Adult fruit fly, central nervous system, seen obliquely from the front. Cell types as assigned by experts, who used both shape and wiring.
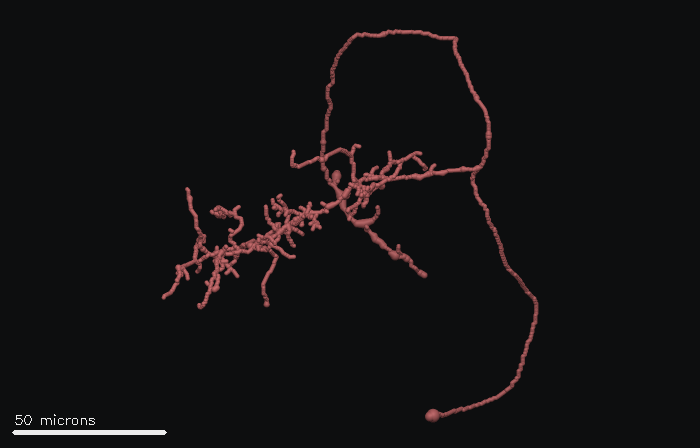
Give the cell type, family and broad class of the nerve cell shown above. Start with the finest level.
IN02A034; hemilineage 02A; nerve-cord intrinsic neuron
